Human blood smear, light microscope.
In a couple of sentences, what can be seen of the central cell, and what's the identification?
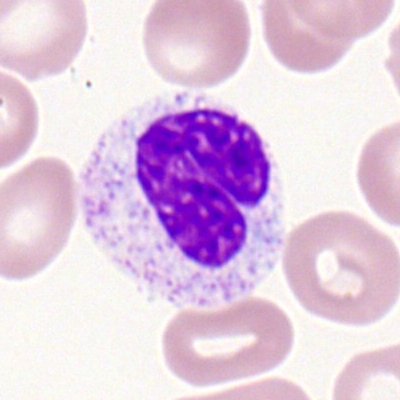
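Round and smooth describes the outline here. An indentation gives the nucleus a kidney-like shape, and no nucleoli are visible in it. Fine purple granules are scattered throughout the cytoplasm. This one is a band neutrophil.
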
